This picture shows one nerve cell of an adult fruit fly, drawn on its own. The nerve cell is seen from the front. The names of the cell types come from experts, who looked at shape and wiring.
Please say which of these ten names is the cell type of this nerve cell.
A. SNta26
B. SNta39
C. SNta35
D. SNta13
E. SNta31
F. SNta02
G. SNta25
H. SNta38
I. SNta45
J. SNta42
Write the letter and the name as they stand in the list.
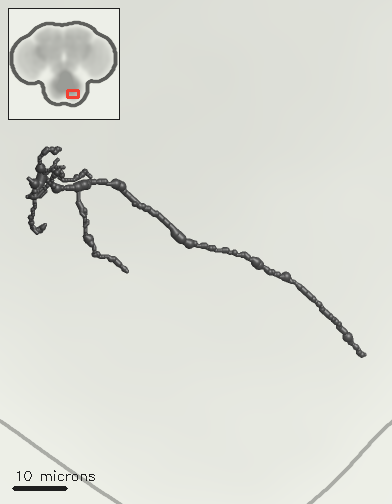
C. SNta35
